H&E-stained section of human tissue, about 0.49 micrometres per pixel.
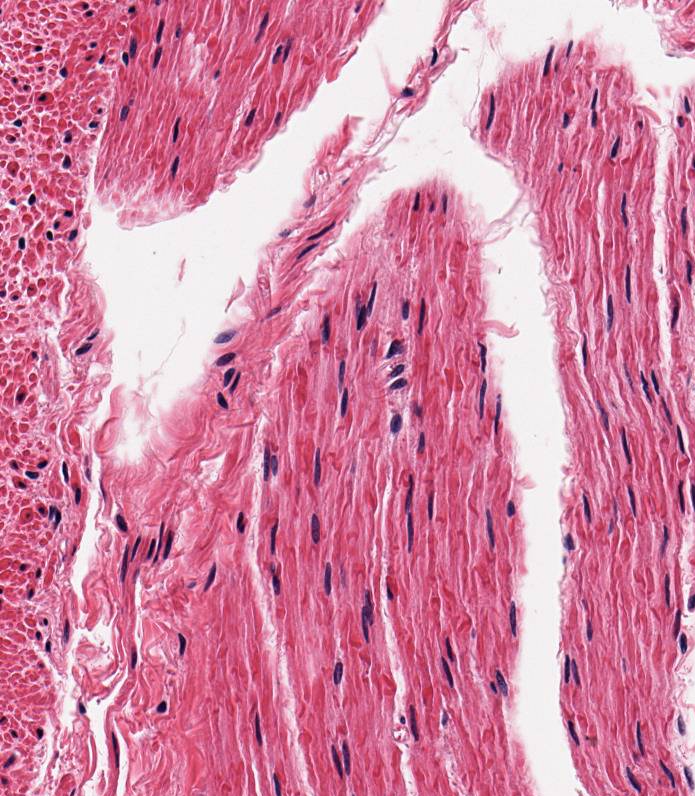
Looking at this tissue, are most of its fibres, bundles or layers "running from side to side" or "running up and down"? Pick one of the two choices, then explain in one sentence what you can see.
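Running up and down. Most of the field is made of long bundles of fibres that run roughly from bottom to top, tilting slightly rightward.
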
